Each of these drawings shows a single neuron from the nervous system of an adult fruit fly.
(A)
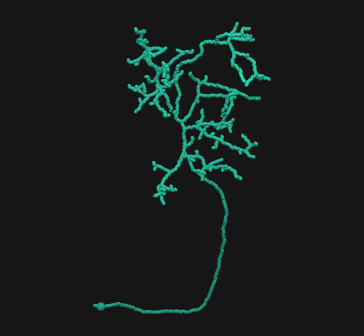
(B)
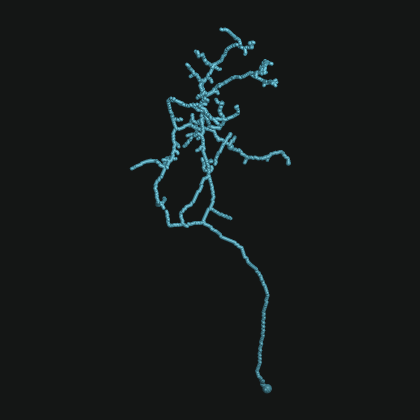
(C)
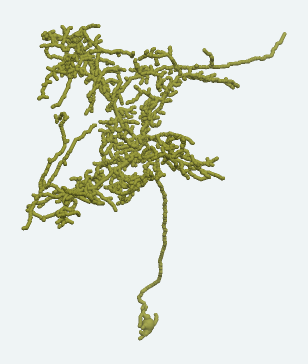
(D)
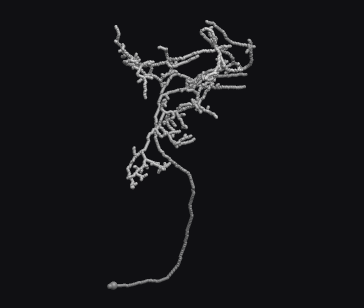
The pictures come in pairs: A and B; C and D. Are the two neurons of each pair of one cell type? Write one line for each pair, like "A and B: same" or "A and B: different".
A and B: different
C and D: different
